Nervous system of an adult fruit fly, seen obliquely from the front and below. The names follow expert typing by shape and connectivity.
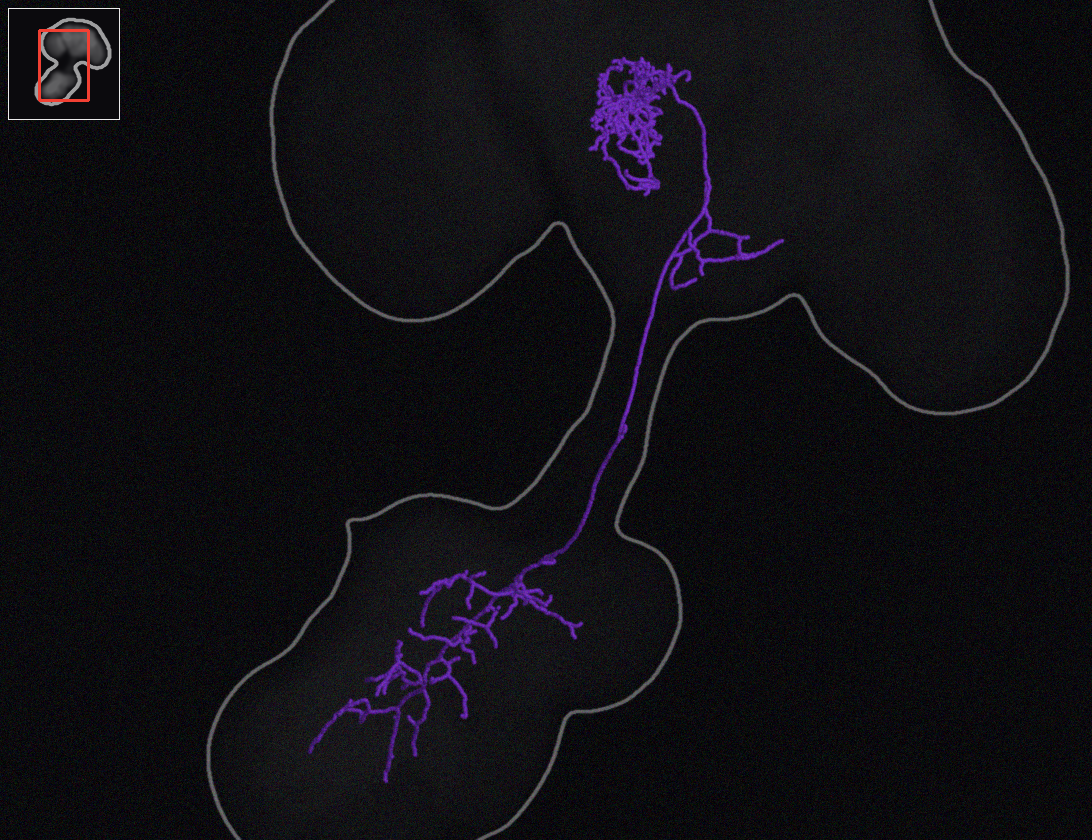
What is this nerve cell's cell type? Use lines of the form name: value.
cell type: DNpe032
